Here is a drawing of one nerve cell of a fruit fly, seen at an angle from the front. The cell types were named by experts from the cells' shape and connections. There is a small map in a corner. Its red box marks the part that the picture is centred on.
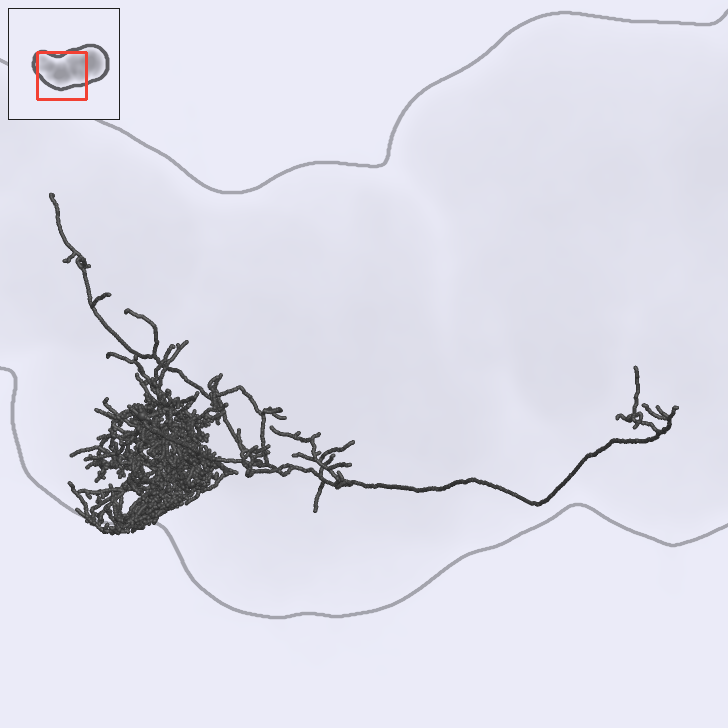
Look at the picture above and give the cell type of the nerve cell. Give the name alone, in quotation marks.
"AN17A015"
